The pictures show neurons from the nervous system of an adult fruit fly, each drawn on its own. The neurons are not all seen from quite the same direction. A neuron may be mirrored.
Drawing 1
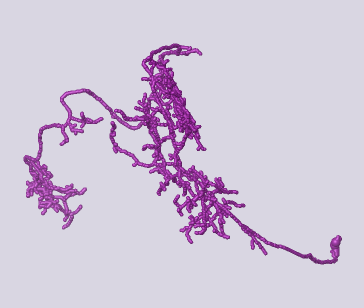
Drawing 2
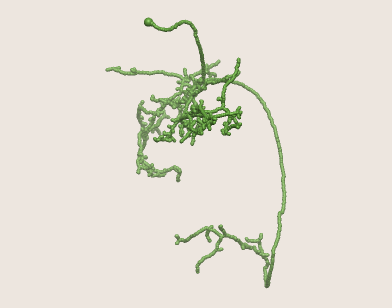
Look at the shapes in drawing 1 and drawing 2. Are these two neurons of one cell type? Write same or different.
different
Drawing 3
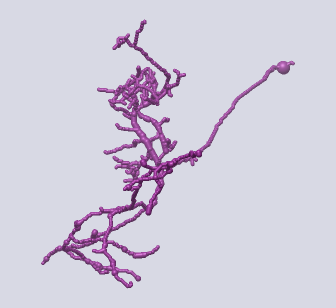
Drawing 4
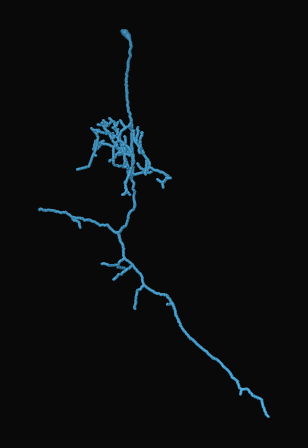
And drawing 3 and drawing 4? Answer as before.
same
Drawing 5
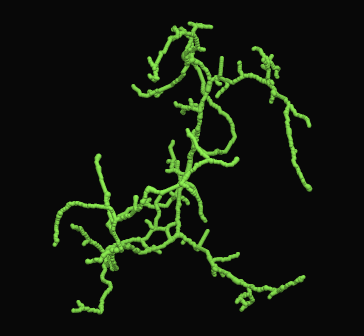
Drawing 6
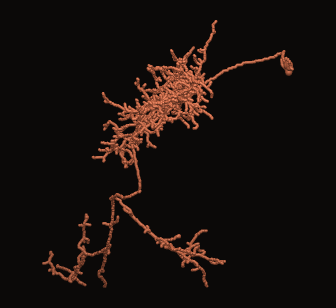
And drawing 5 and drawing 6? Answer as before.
different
